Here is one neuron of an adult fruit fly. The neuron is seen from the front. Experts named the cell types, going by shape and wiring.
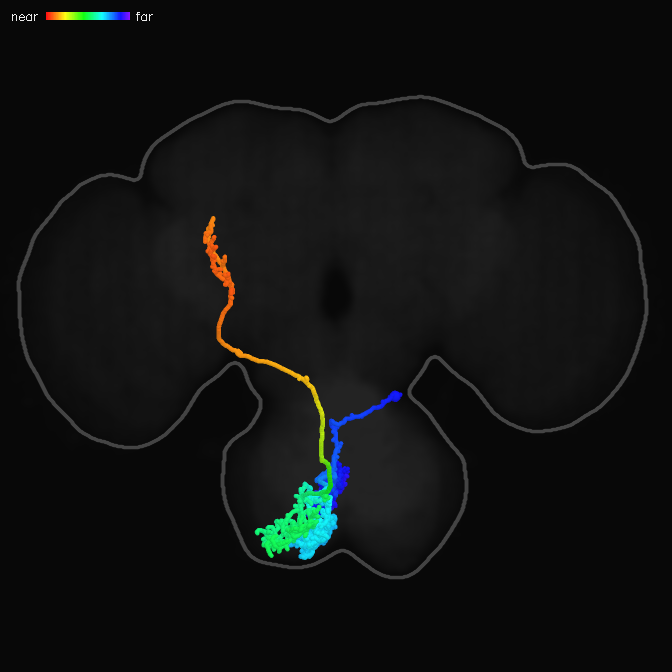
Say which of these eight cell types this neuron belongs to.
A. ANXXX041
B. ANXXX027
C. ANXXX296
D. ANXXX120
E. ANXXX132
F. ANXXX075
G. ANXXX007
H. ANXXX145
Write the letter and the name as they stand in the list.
B. ANXXX027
